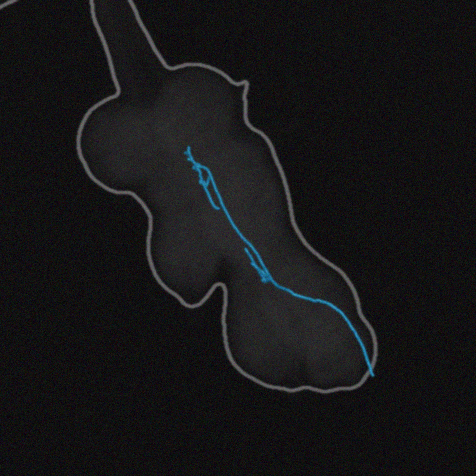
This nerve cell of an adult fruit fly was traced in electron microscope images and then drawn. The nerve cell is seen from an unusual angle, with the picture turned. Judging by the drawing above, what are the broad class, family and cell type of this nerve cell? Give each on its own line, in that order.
sensory neuron entering the nerve cord
class mechanosensory proprioceptive
SNpp01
